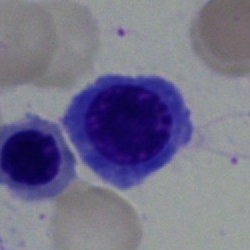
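Erythroblast in a stained human bone marrow smear. The cell outline is irregular, with small blunt bulges along its edge. A moderate rim of deep blue cytoplasm surrounds the nucleus, and the cytoplasm shows neither granules nor vacuoles.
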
